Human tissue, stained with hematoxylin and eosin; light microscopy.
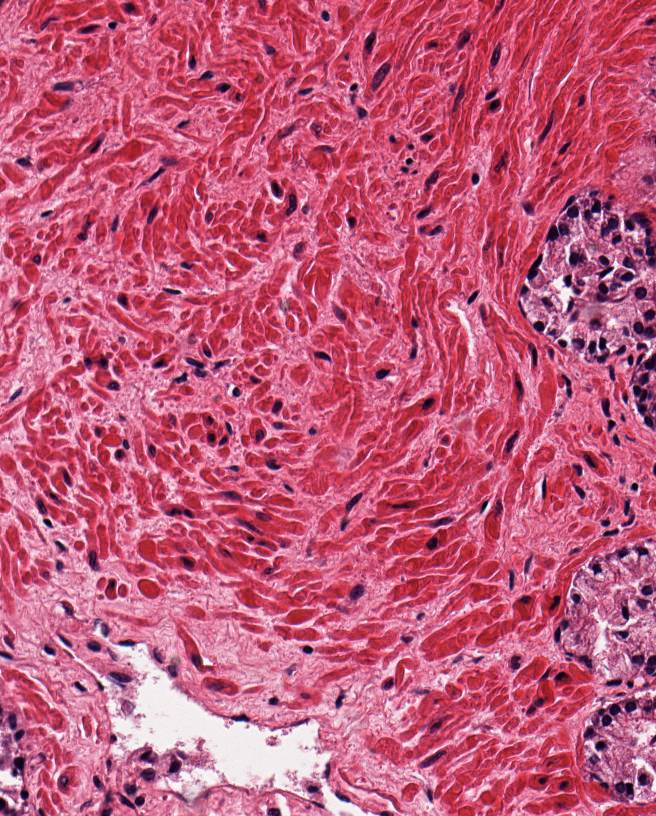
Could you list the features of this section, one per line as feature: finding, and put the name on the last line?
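Bulk: interlacing bundles of smooth muscle running in many directions
Plane: muscle cells cut both lengthwise and in cross-section
Cross-cuts: plentiful on the left and in the centre
Nuclei: elongated and dark in lengthwise-cut cells
Cytoplasm: bright red and eosinophilic
Name: prostate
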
